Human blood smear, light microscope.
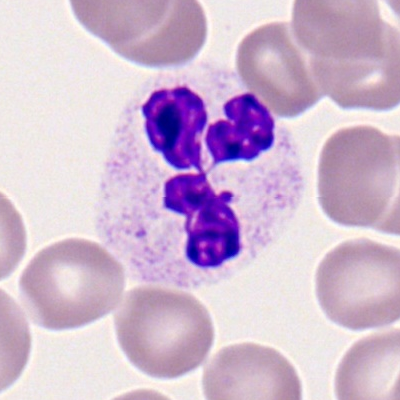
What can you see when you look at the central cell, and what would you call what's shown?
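The central cell has a nucleus divided into several separate lobes, joined by thin dark strands. Its chromatin is dark purple and coarsely clumped. Fine, small lilac granules are scattered through the cytoplasm. This is a segmented neutrophil.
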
